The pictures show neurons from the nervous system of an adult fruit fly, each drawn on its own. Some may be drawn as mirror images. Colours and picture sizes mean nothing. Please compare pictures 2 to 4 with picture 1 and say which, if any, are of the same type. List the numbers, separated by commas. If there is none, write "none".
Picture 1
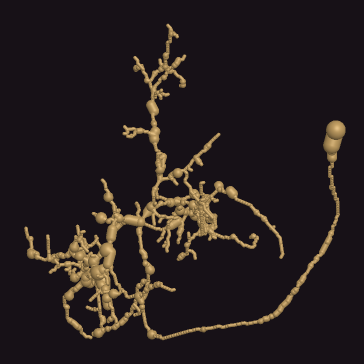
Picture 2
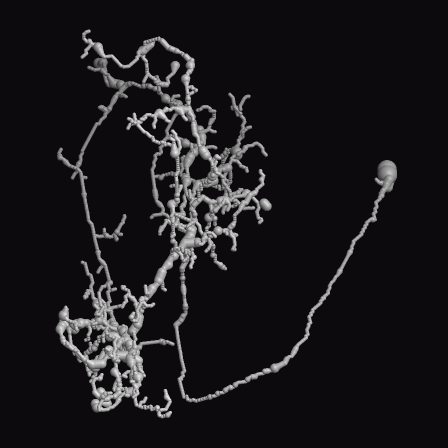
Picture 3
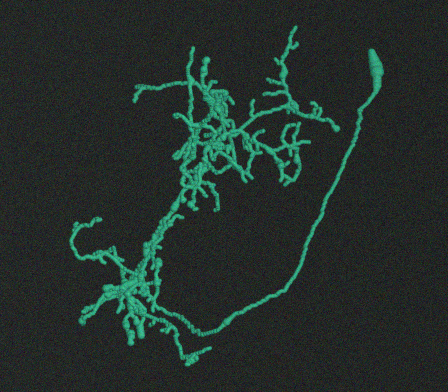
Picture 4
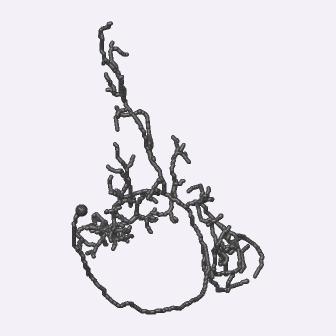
2, 3, 4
